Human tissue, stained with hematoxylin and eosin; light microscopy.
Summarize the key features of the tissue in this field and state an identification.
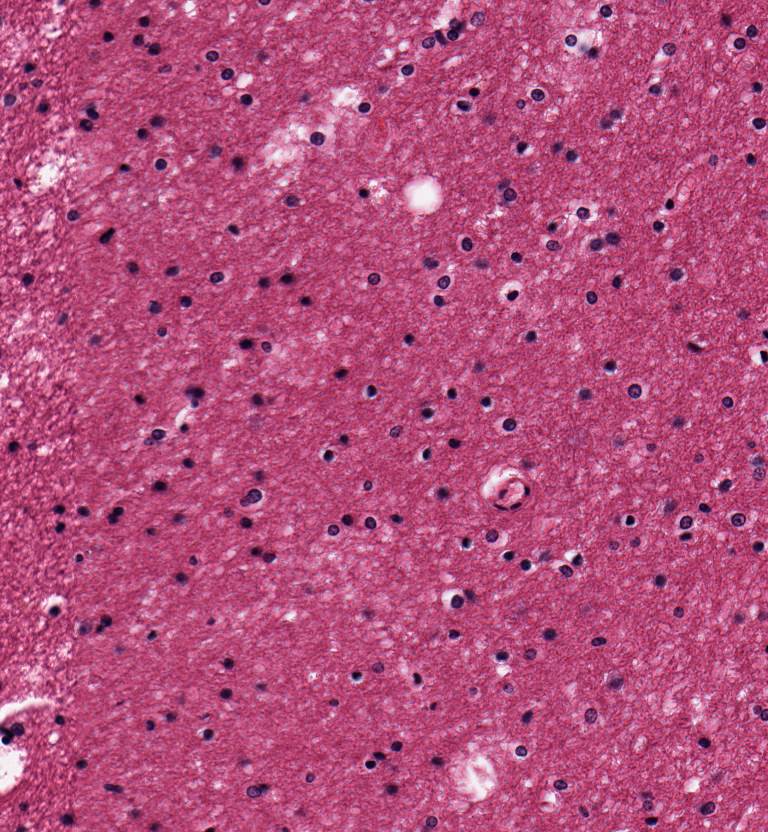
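You've got a fine, fibrillary pink background here, with no glands, epithelium or other organised units. Small round dark nuclei are dotted singly and fairly evenly across it, showing little or no cytoplasm, and many sit inside a narrow clear halo. It's cerebral cortex.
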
